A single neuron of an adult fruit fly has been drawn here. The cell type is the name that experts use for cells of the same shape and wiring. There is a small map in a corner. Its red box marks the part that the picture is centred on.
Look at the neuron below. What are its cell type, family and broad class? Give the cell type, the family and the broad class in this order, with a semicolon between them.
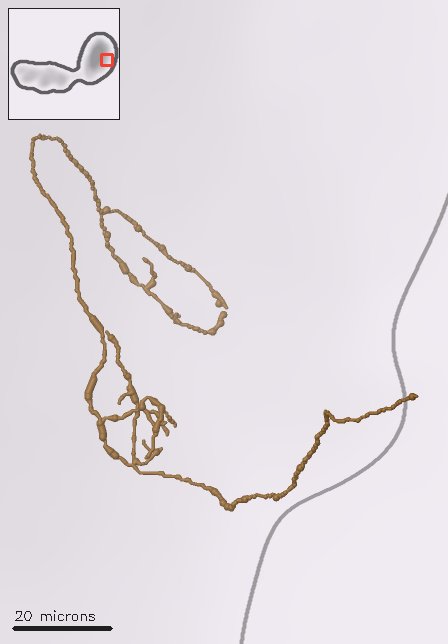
ORN_VM6v; class olfactory; sensory neuron entering the brain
